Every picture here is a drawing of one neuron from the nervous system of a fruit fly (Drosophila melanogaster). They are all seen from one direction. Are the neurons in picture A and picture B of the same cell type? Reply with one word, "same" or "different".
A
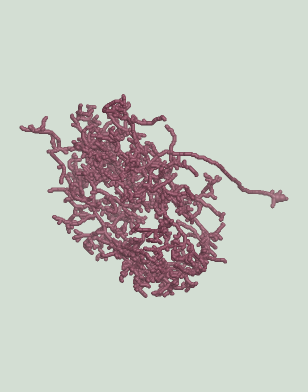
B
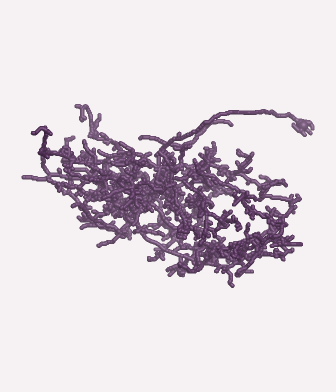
same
